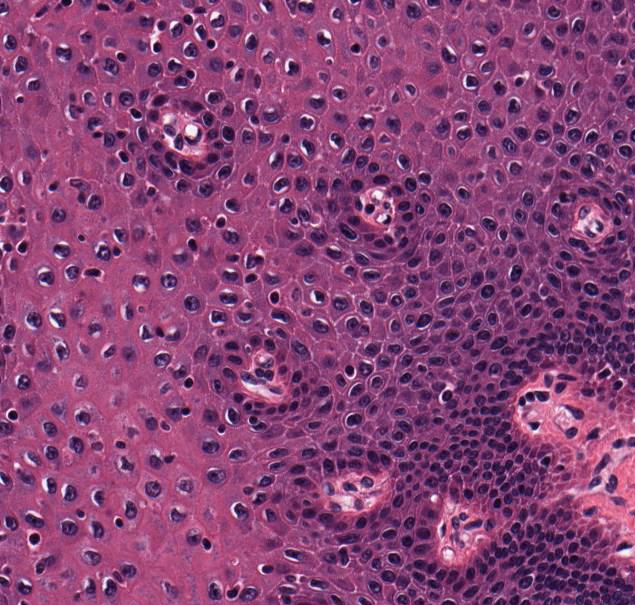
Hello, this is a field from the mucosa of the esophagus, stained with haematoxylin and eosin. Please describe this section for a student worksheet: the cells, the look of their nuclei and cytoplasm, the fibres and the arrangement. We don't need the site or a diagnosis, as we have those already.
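Follow the cells from lower right to upper left as they mature from small basal-type cells to larger ones. At the lower right, those basal-type cells have small, crowded, dark-staining nuclei. Toward the upper left, abundant pink cytoplasm surrounds widely spaced round nuclei. The papillae at the lower right hold pale pink loose connective tissue.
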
